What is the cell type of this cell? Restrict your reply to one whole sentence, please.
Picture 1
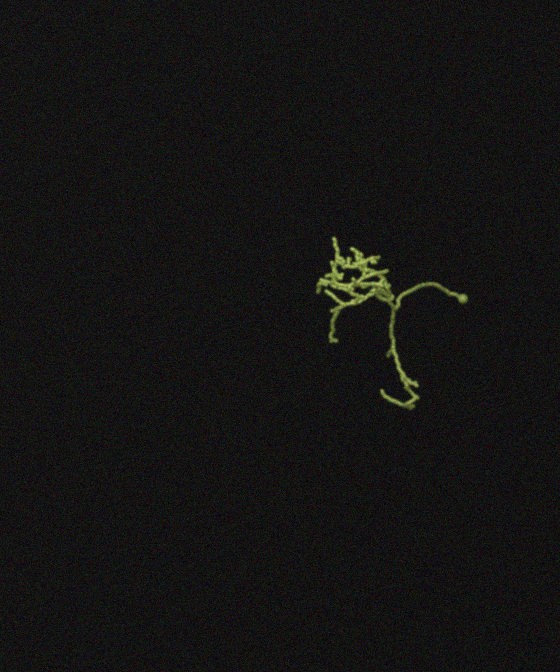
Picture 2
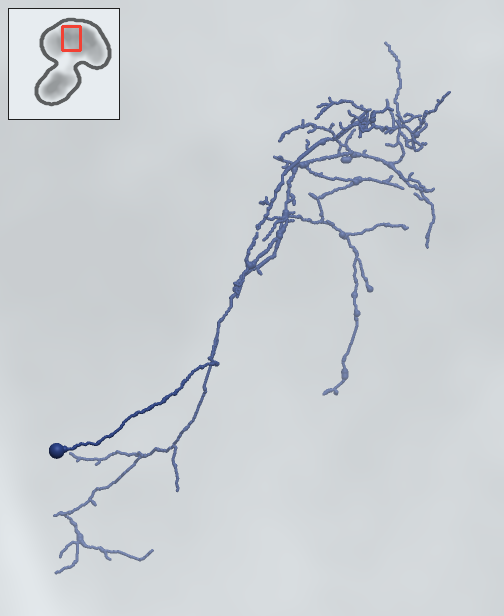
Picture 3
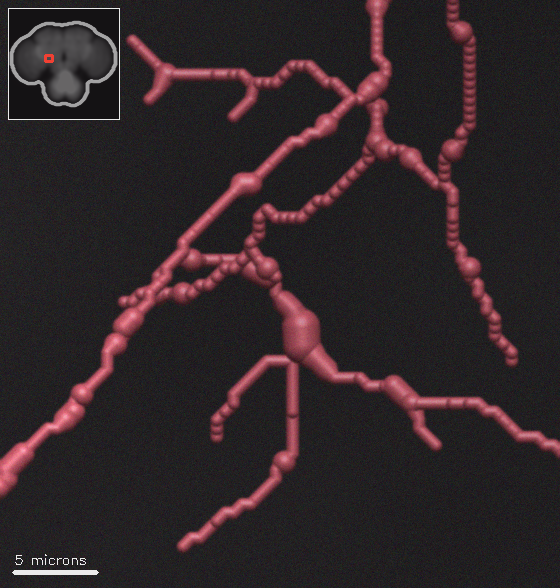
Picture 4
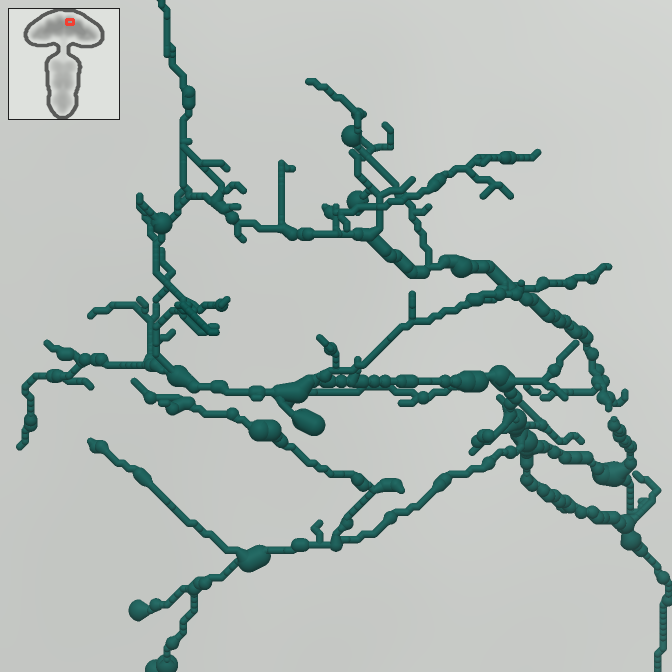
The single neuron here is of type LAL067.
